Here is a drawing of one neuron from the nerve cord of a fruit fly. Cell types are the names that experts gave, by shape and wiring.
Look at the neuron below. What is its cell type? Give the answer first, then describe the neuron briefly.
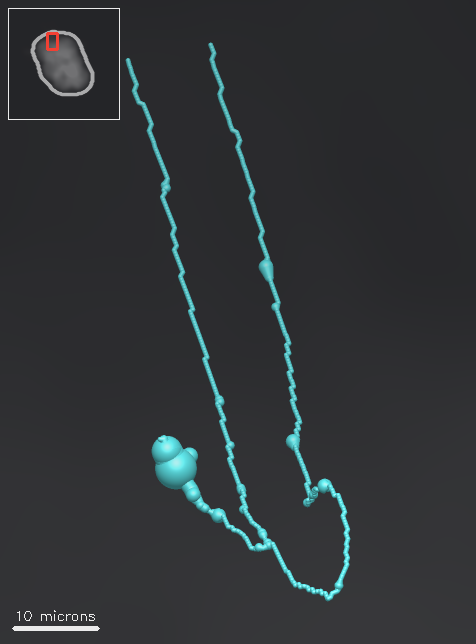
Its cell type is AN01A086. Its broad class is ascending neuron. From top to bottom in the picture it spans about 65 microns. It has a dozen or fewer branch ends.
